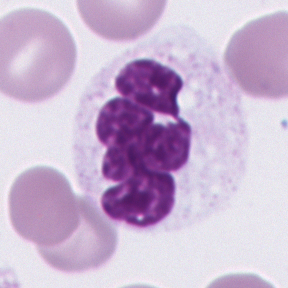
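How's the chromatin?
Dense and dark purple all through the lobes.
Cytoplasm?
Plentiful and very pale, with fine, faint lilac granules.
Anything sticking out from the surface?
No, no projections.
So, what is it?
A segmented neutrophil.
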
